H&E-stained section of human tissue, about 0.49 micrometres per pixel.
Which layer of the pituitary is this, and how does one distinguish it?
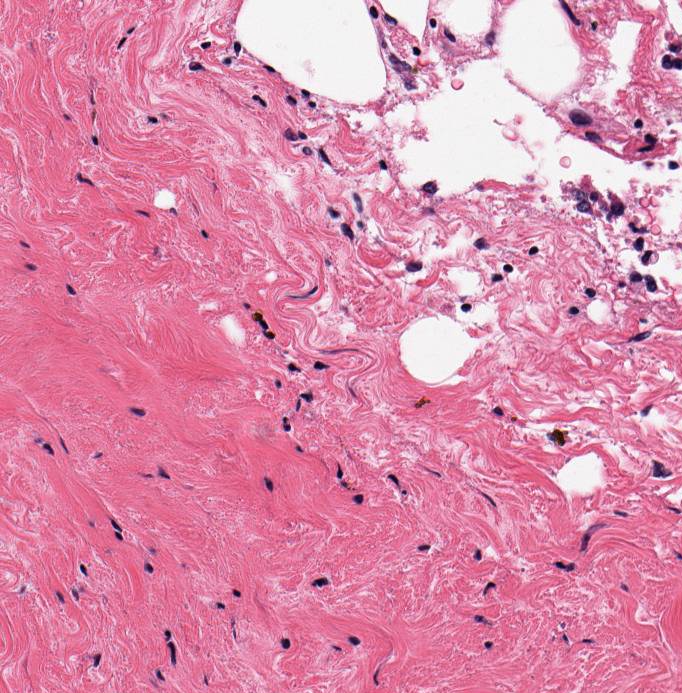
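The part here is dense connective tissue, filling the left and lower parts, with looser, more open tissue in the upper right. Its wavy pink collagen bundles run in varying directions rather than in one parallel line. Within the dense collagen, the small, dark, elongated spindle nuclei are sparse, and that sparseness weighs most.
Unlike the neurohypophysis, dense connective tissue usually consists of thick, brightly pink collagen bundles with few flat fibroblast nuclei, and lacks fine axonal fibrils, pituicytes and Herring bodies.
No epithelium appears anywhere in the field.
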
